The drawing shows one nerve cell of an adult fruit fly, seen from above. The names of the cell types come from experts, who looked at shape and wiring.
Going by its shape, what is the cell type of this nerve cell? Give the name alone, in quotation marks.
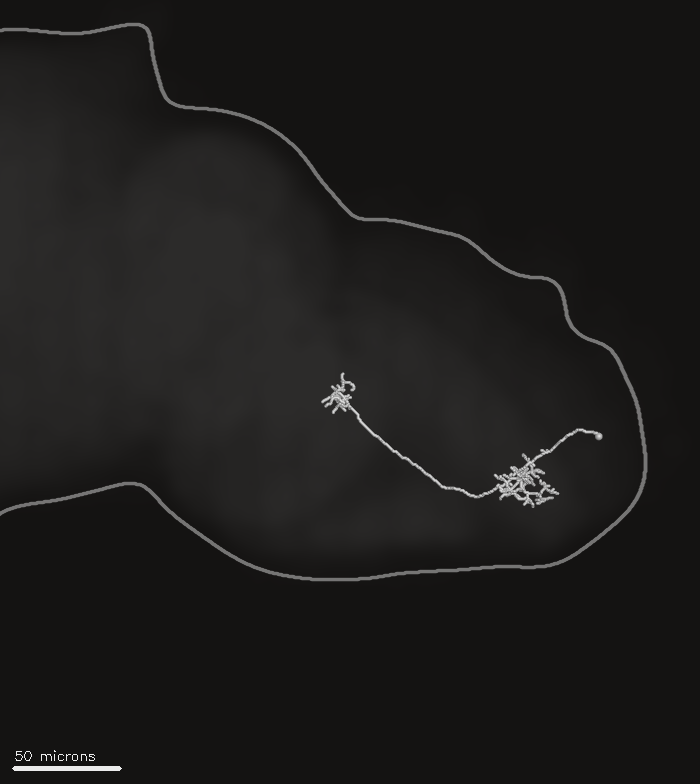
"Tm35"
